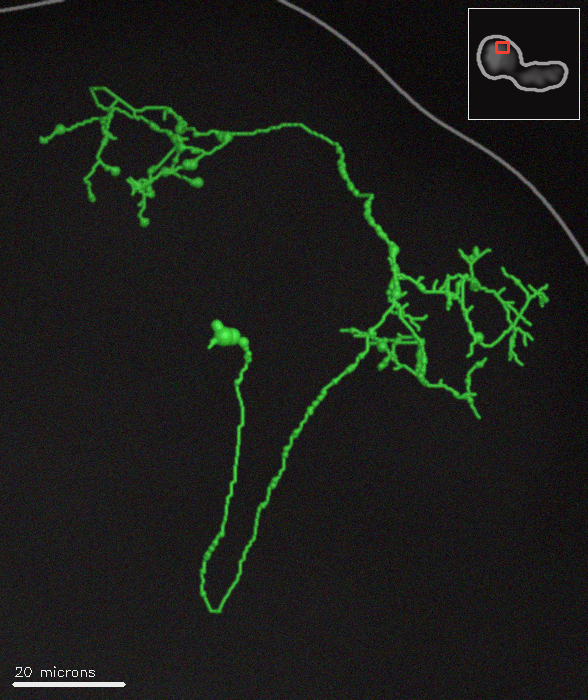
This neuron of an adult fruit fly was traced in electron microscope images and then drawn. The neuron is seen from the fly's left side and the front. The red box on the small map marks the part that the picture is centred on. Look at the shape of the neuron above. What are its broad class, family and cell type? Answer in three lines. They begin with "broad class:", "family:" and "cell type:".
broad class: central-brain intrinsic neuron
family: hemilineage VPNl&d1_dorsal
cell type: CB1909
